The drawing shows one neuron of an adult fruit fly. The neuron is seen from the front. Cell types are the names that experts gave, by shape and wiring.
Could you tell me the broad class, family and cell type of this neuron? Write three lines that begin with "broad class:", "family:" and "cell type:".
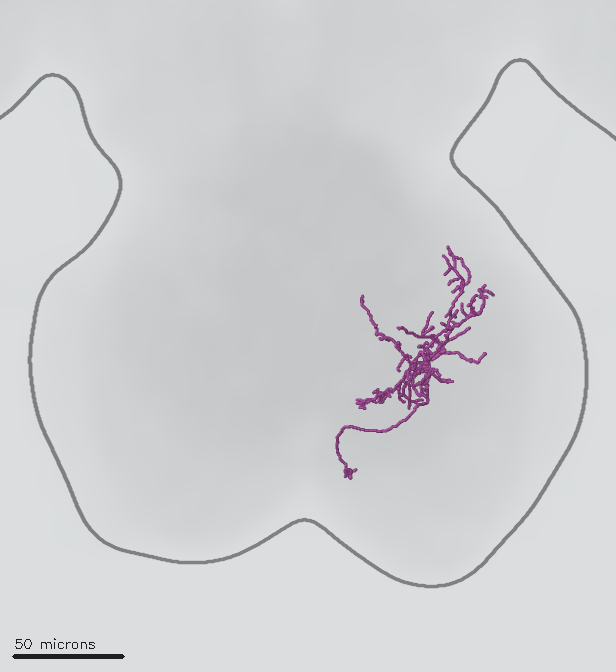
broad class: nerve-cord intrinsic neuron
family: hemilineage 14A
cell type: IN14A039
